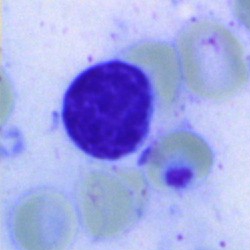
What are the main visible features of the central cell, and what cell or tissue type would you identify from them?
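Dense, dark purple chromatin forms coarse clumps separated by paler streaks. No distinct nucleoli can be seen in the nucleus. Cytoplasm is so scant that it is barely visible around the nucleus. No vacuoles are seen in the cell. It is a lymphocyte.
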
